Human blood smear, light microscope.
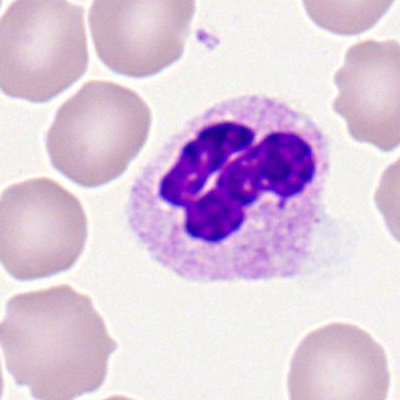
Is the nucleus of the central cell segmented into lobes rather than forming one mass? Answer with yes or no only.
Yes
